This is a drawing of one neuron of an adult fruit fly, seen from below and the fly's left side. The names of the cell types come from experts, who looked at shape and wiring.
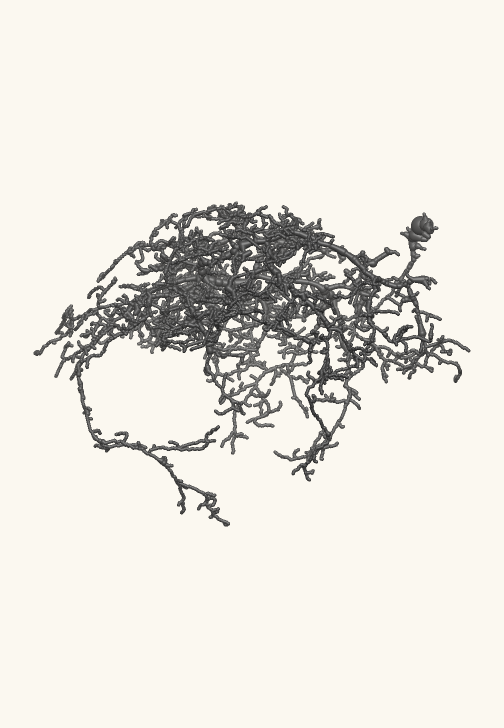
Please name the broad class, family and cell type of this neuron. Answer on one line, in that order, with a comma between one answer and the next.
nerve-cord intrinsic neuron, hemilineage 21A, IN21A004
